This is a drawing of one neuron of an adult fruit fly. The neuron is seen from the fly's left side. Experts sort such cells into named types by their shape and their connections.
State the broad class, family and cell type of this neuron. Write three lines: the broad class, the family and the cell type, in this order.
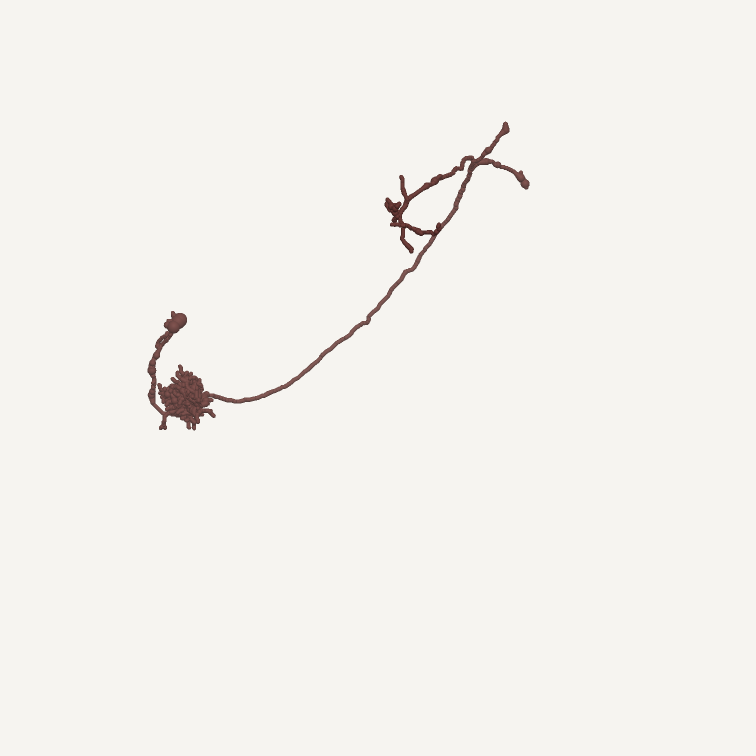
central-brain intrinsic neuron
hemilineage ALad1
DC3_adPN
